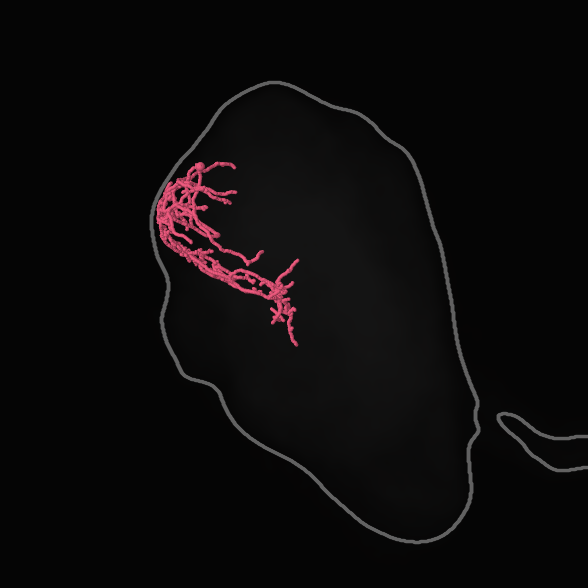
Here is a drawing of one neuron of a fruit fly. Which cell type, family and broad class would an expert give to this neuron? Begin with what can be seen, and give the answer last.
In this view it is taller than it is wide. Its cell type is CRE039. The family is hemilineage SMPad3. This is a central-brain intrinsic neuron.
